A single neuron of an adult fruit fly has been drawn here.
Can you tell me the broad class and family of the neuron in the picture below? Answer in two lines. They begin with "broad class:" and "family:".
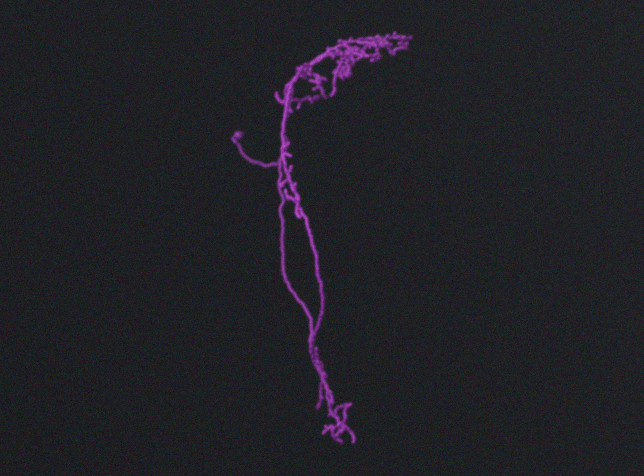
broad class: central-brain intrinsic neuron
family: hemilineage DM2_central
